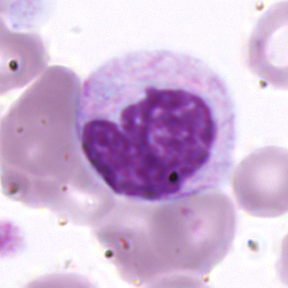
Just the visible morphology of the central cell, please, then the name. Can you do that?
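The central cell has a smooth, round outline. Its nucleus is kidney-shaped, with a notch on the upper side. Fine pink granules lie in the cytoplasm, and no vacuoles are seen there. This is a band neutrophil.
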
